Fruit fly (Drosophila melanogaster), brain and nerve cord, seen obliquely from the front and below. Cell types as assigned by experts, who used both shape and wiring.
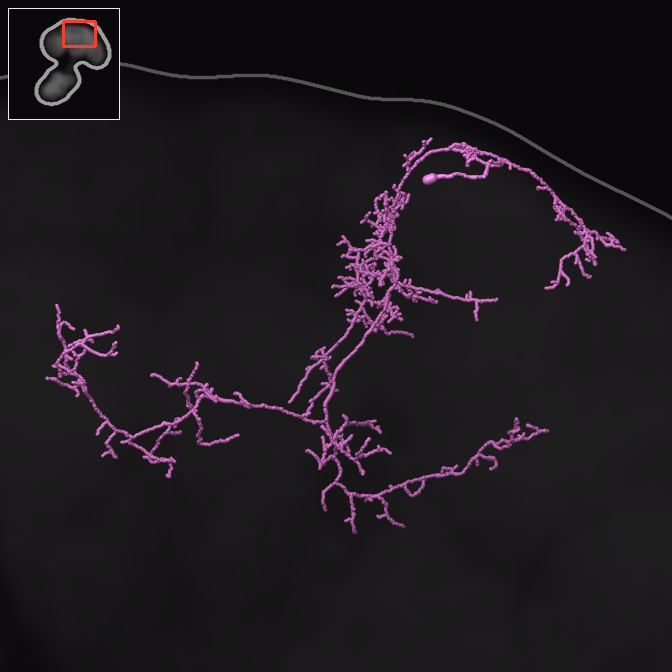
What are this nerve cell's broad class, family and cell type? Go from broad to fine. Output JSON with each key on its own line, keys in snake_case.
{
 "broad_class": "central-brain intrinsic neuron",
 "family": "hemilineage SMPad2",
 "cell_type": "SMP158"
}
